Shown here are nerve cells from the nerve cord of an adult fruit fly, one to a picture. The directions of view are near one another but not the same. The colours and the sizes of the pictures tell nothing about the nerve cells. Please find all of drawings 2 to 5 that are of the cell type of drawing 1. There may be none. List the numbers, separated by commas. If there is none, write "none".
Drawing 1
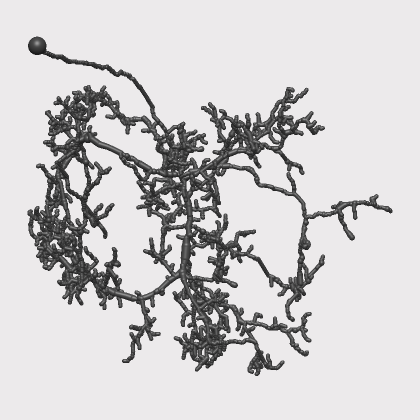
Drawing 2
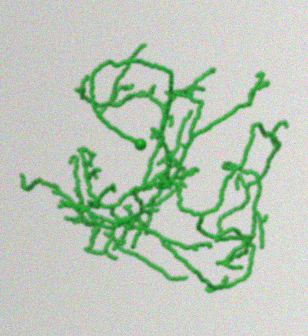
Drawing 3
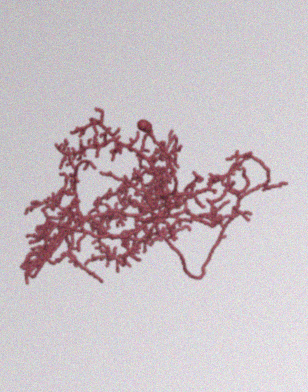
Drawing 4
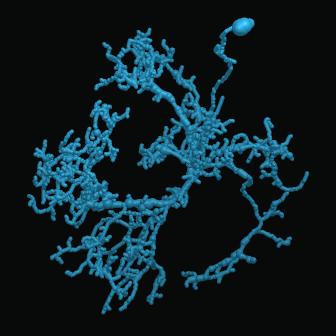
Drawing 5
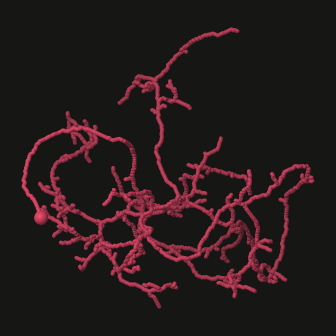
3, 4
